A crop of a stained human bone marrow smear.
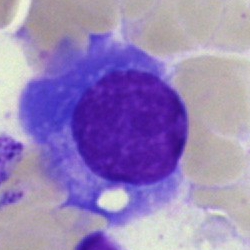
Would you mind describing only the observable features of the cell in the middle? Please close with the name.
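Chromatin first: dark purple and somewhat clumped, with small paler spots scattered through it. Plenty of cytoplasm, spreading widest to the left of the nucleus, and stained a deep blue. I also see one clear round vacuole just below the nucleus. So, a plasma cell.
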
